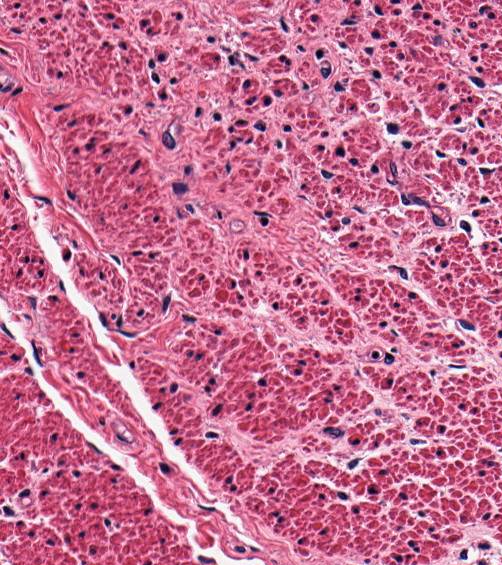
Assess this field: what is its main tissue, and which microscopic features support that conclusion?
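Smooth muscle, cut in cross section, is the main tissue in this field. Small, densely packed eosinophilic cell profiles fill most of it and are grouped into bundles divided by thin, pale pink connective tissue septa.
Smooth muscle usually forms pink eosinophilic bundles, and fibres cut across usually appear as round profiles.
Only a minority of profiles contain a nucleus; these nuclei are small, dark and round to oval. Neither epithelium nor glands are present.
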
